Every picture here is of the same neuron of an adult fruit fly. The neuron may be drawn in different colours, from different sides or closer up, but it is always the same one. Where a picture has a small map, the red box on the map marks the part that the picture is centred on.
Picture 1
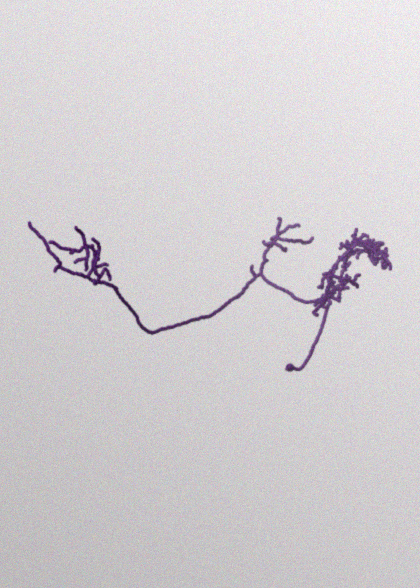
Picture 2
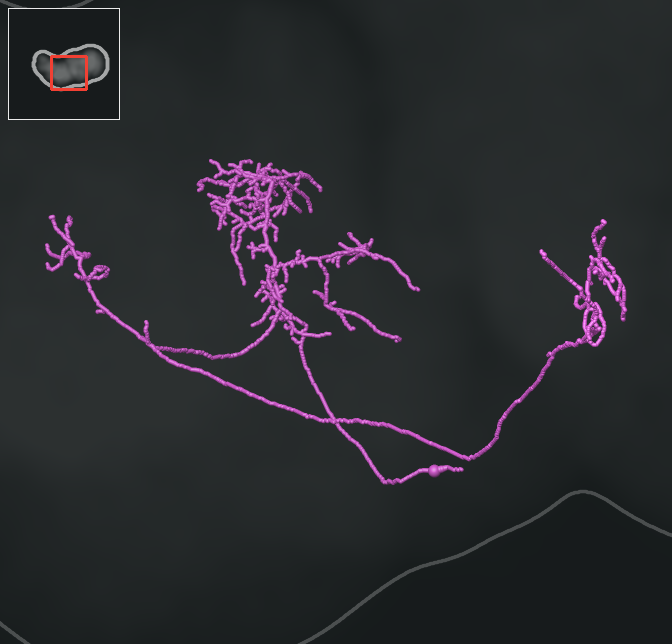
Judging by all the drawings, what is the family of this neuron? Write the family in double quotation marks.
"hemilineage 07B"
